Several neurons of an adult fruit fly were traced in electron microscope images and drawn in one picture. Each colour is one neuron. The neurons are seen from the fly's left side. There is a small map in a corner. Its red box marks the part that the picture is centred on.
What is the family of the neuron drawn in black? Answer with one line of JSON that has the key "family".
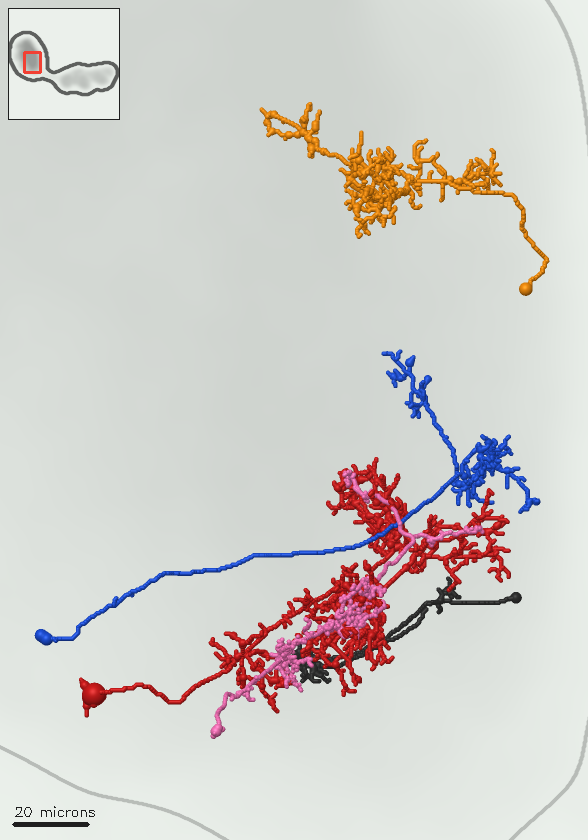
{"family": "T"}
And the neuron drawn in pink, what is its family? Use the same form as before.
{"family": "TmY"}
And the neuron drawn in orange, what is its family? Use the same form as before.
{"family": "Y"}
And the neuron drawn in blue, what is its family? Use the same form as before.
{"family": "TmY"}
